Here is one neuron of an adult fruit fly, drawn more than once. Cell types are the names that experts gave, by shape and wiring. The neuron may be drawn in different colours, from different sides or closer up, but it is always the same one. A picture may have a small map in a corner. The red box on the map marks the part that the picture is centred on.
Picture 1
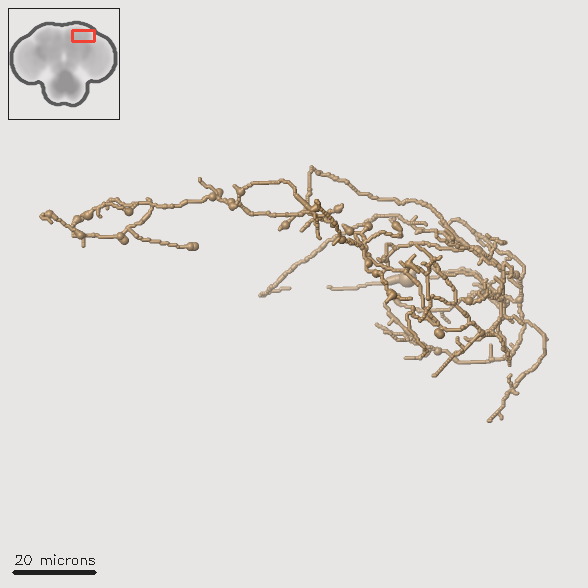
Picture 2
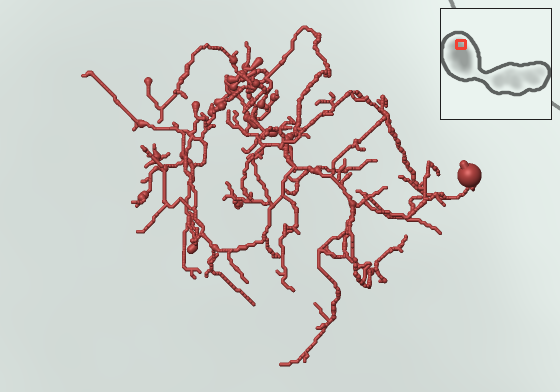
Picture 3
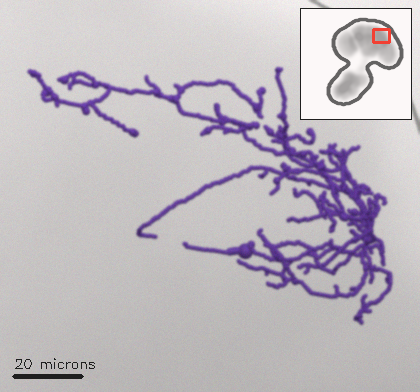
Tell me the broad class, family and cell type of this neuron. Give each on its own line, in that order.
central-brain intrinsic neuron
hemilineage LHp2
LHPV6a1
